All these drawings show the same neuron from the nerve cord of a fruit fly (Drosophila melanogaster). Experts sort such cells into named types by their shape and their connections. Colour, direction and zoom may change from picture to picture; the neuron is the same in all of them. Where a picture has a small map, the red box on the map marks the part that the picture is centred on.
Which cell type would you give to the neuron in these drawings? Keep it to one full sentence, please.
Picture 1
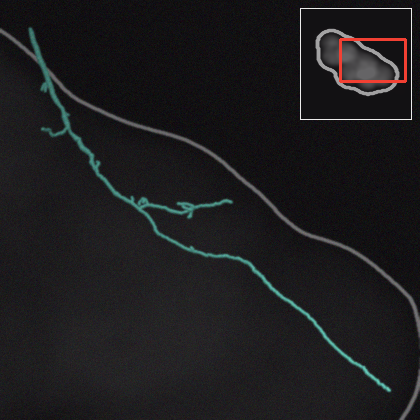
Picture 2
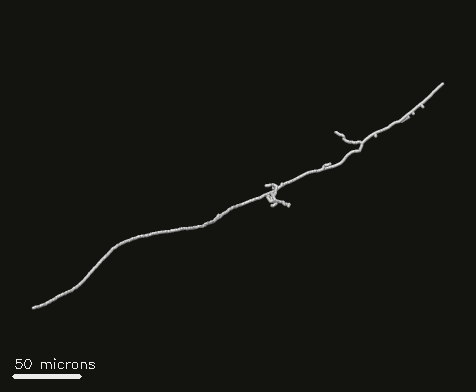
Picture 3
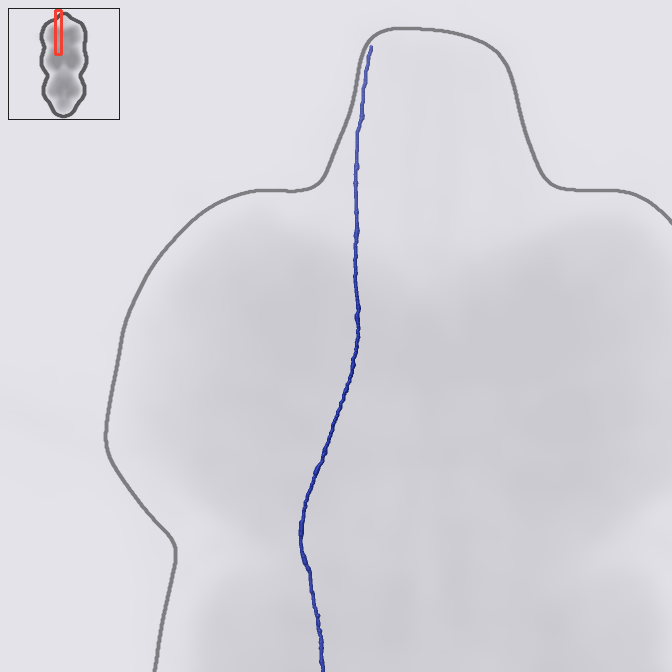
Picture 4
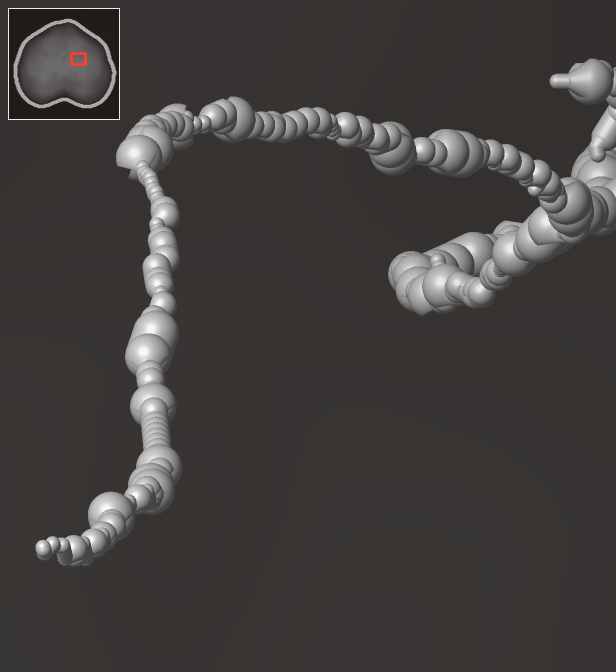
The cell type of the neuron here is SApp01.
